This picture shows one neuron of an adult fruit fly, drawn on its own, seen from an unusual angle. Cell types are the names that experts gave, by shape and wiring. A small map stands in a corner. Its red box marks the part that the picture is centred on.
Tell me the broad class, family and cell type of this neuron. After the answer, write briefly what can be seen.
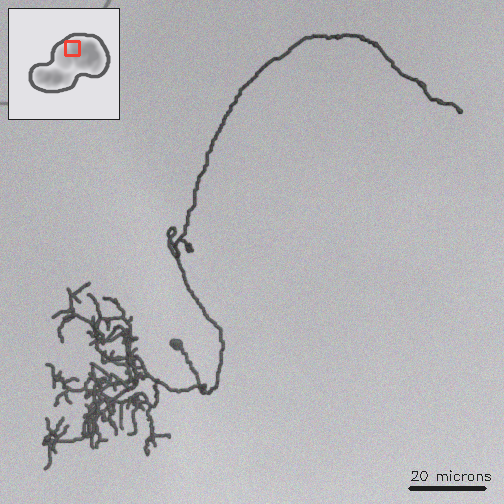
It is a visual projection neuron. The family is LoVP. The cell type is LoVP6. From top to bottom in the picture it spans about 120 microns. The picture shows dozens of branch ends.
